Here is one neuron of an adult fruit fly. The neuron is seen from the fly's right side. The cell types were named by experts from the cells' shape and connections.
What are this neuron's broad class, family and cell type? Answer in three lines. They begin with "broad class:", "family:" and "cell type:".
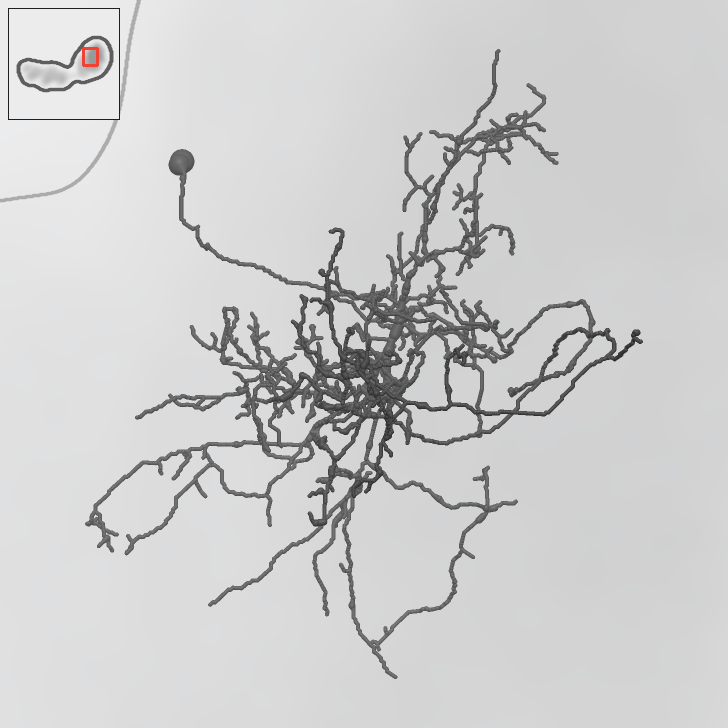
broad class: central-brain intrinsic neuron
family: hemilineage SMPpv2_ventral
cell type: PS182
